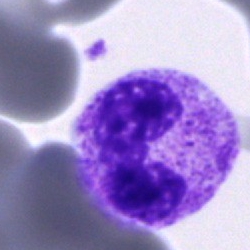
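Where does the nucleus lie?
Toward the left, leaving a wider area of cytoplasm on the right.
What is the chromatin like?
Dark purple and coarsely clumped.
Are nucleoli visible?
No nucleoli are visible.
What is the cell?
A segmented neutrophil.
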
